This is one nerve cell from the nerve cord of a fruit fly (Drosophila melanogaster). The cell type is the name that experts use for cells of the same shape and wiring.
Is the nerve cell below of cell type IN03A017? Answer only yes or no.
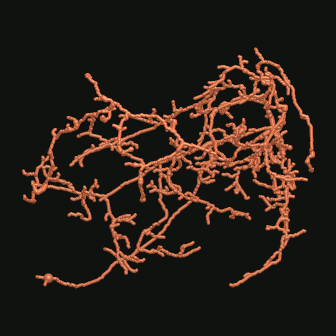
no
